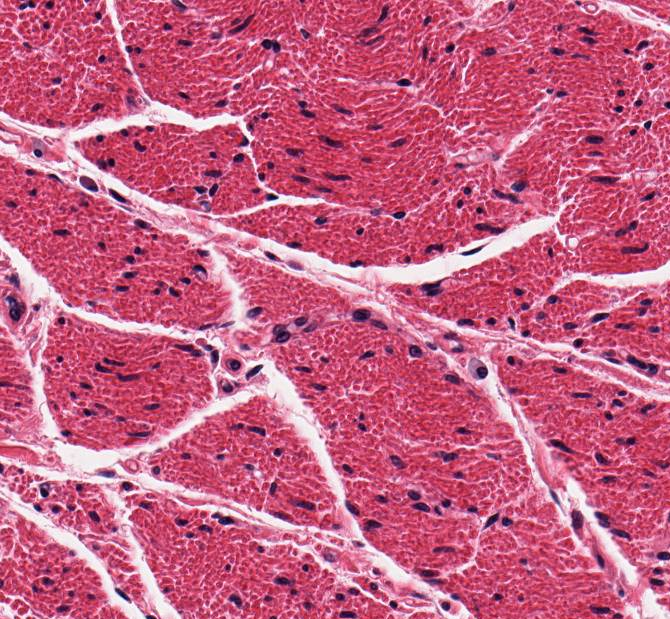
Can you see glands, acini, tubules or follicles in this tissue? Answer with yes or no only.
No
